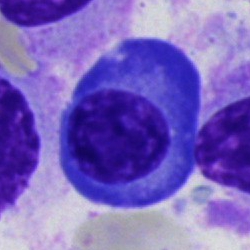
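Plasma cell in a stained bone marrow smear: the outline looks round to oval with a smooth edge, and the nucleus sits off-centre toward the lower left. Its chromatin seems coarse and clumped in dark purple masses; I see no granules in the cytoplasm.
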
